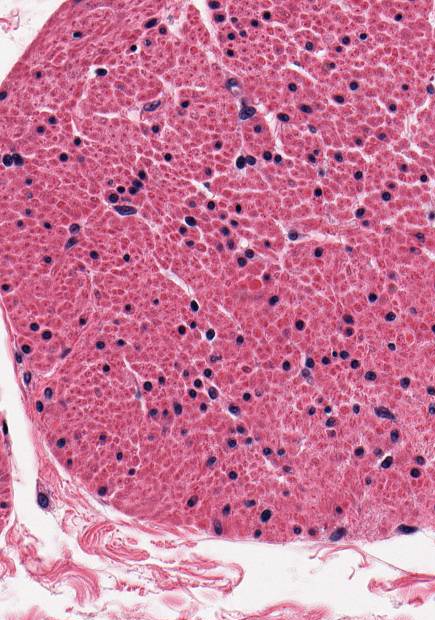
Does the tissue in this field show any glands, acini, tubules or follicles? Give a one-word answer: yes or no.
No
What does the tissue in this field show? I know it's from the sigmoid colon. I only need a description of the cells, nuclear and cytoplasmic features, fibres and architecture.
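One large rounded bundle, I'd say, fills most of the field, its smooth curved edge at lower left and bottom. Small round dark-blue nuclei sit singly throughout; thin pale clefts split it into irregular smaller groups. Below and left: loose wavy pink connective tissue, white spaces between its strands.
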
